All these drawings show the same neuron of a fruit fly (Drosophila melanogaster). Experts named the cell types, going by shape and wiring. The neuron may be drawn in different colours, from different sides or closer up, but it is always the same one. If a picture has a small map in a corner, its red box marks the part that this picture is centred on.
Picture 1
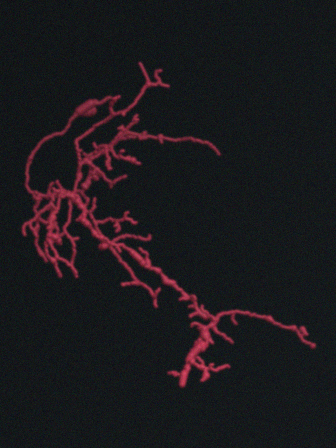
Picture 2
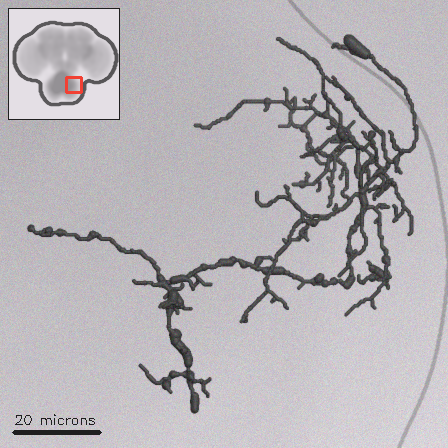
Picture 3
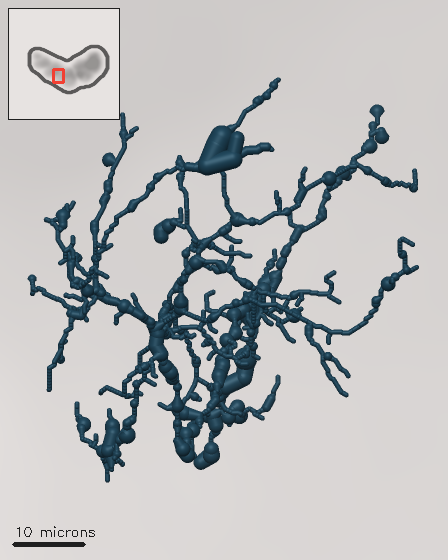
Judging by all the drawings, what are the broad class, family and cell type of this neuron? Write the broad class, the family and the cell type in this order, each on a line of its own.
nerve-cord intrinsic neuron
hemilineage 19A
IN19A112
